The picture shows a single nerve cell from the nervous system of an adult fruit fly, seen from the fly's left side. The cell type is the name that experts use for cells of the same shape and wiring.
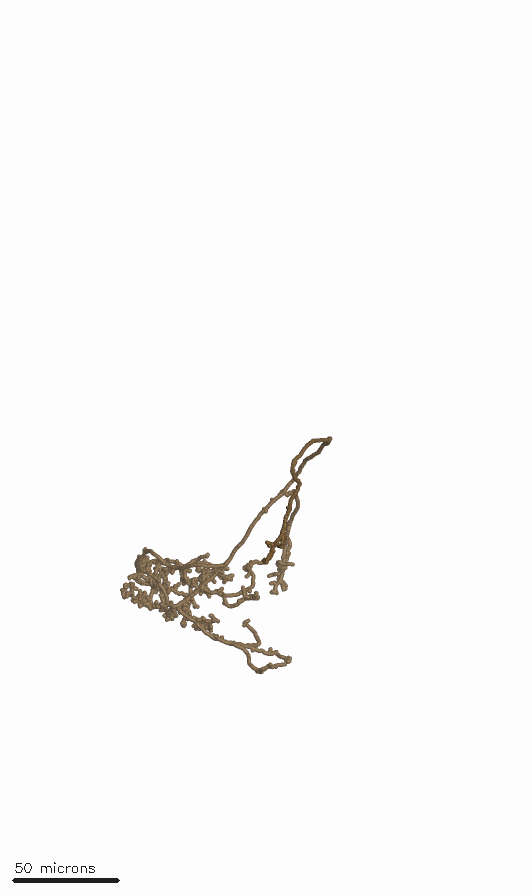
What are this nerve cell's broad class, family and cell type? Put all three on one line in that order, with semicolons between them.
central-brain intrinsic neuron; hemilineage ALl1_ventral; CB1078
